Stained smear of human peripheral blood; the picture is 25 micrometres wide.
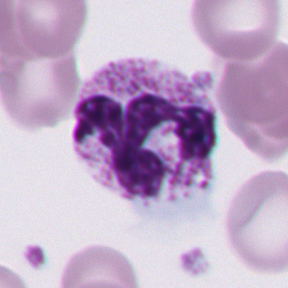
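Segmented neutrophil, the nucleated cell at the centre. Nucleus divided into several lobes. Numerous pinkish-purple granules fill the cytoplasm and reach right out to the cell edge.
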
